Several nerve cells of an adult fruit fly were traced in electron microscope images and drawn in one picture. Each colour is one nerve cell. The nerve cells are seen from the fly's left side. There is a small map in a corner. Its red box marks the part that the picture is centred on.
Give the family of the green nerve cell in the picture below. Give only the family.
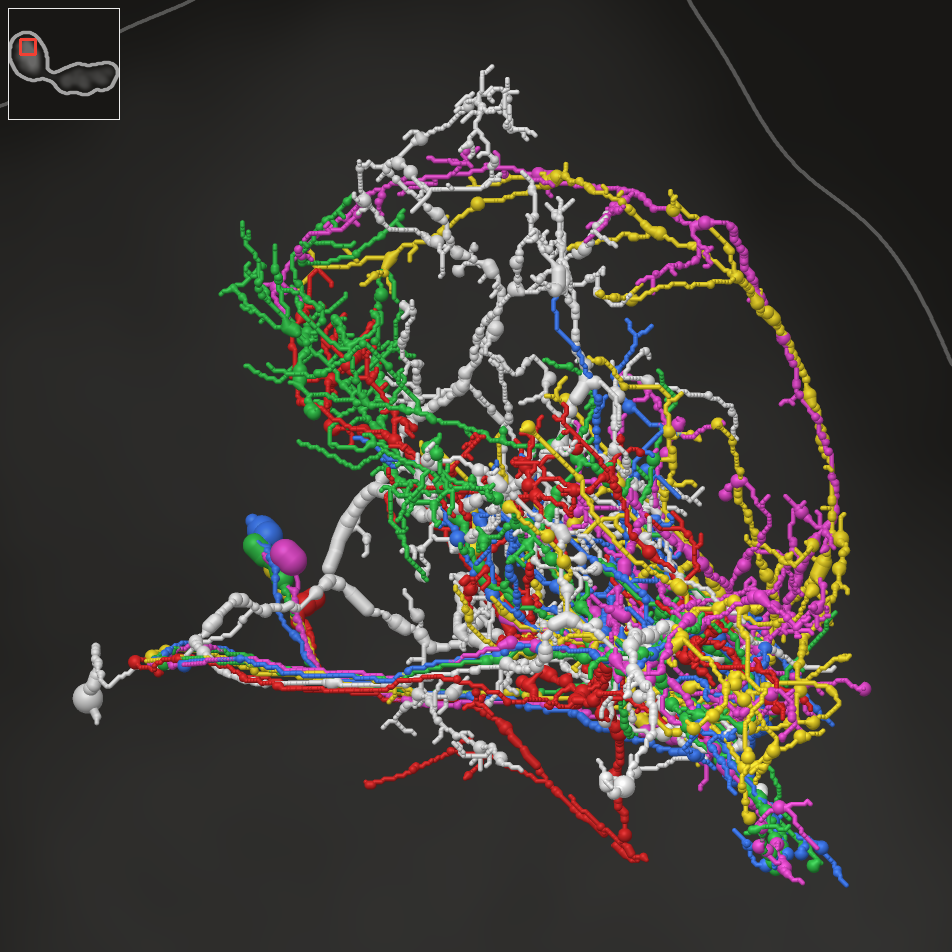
hemilineage SLPav1_medial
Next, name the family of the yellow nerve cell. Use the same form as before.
hemilineage SLPav1_medial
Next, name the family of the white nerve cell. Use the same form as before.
hemilineage SLPa&l1_anterior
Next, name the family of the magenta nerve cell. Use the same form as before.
hemilineage SLPav1_medial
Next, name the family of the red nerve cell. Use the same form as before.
hemilineage SLPav1_medial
